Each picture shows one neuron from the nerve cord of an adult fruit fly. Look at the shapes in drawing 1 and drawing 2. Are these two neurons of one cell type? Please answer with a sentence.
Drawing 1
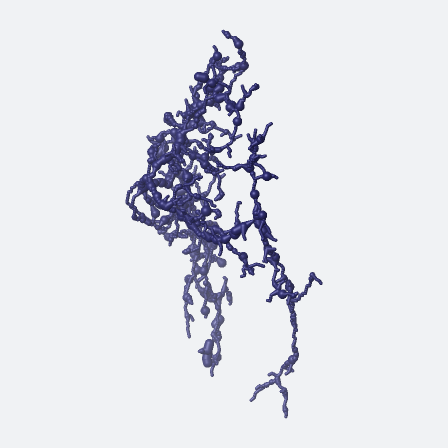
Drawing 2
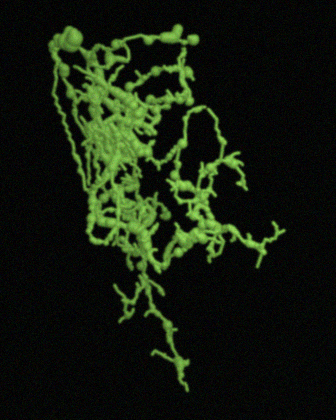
They are of the same cell type.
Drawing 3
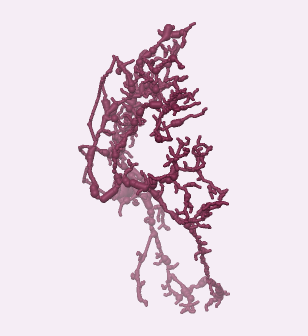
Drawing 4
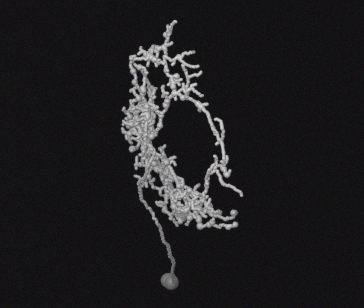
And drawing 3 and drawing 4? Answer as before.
They are of different cell types.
